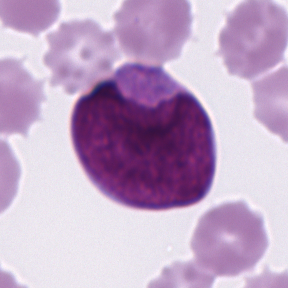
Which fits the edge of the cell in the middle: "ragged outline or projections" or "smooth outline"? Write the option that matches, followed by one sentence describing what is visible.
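Smooth outline. The cell has a smooth, oval outline.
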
